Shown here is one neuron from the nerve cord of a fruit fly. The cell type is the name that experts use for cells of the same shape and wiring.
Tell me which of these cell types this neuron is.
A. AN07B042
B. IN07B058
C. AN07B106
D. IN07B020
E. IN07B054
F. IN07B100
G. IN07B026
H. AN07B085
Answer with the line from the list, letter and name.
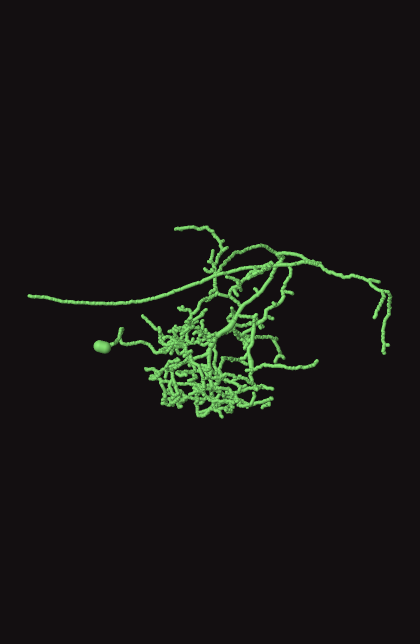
C. AN07B106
